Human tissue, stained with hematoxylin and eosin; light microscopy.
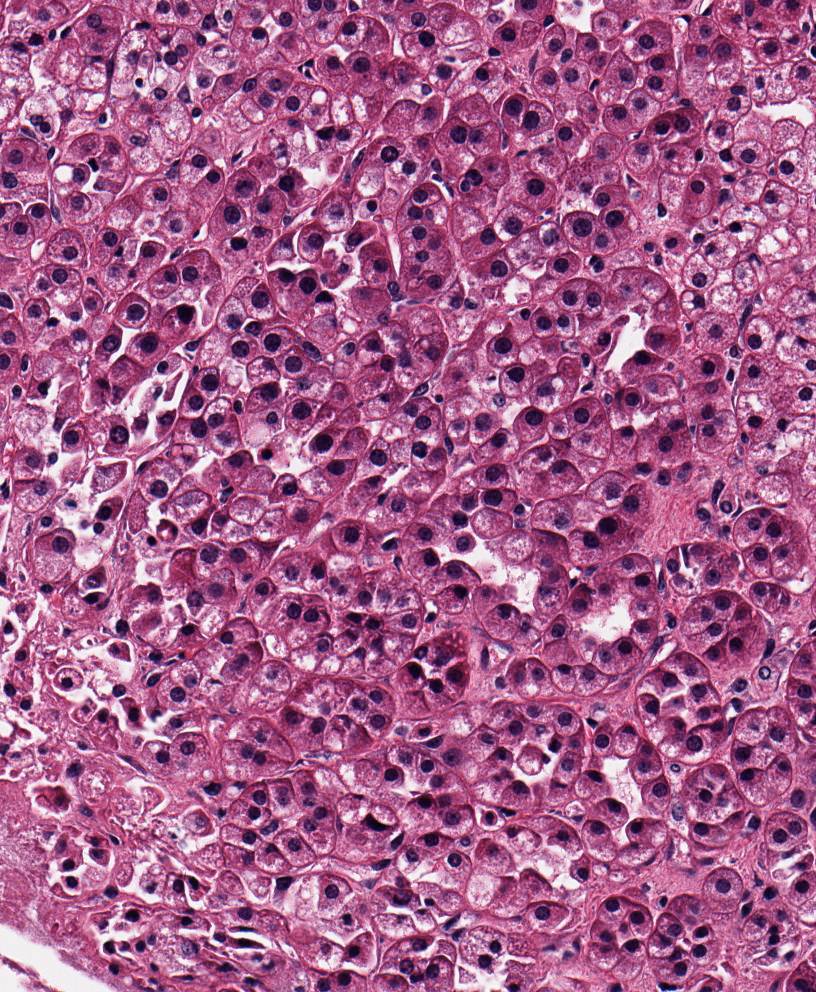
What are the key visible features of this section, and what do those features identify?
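Closely packed cells occupy nearly the whole field, arranged in rounded nests and short cords divided by very thin partitions. The cells are large and polygonal, with abundant cytoplasm around a single nucleus; cells with two nuclei are scattered across the field. The cytoplasm is pale and finely vacuolated in many cells and denser, pink and granular in others. This is adrenal gland.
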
